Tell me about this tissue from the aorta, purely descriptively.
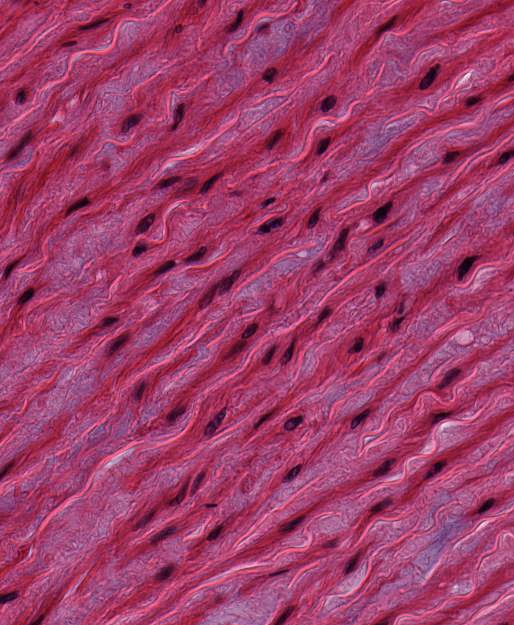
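First, arrangement: parallel bands fill the whole field, running diagonally from lower left to upper right. Second, matrix: pale bluish-purple, finely fibrillar material lies between the pink fibres. Third, nuclei: dark, elongated, long axes along the fibres. Last, distribution: sparse, scattered fairly evenly across the field.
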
